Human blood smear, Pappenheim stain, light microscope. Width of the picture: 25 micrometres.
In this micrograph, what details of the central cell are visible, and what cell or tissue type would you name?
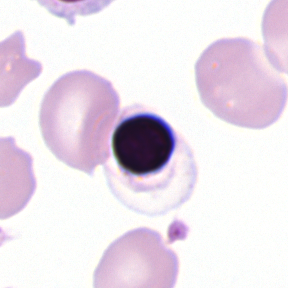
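Roughly round in outline, the cell is marked only by a faint thin border. The nucleus lies off-centre toward the upper left, with most cytoplasm below and right. Nucleus without visible nucleoli; cytoplasm without distinct granules. This is a normoblast.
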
